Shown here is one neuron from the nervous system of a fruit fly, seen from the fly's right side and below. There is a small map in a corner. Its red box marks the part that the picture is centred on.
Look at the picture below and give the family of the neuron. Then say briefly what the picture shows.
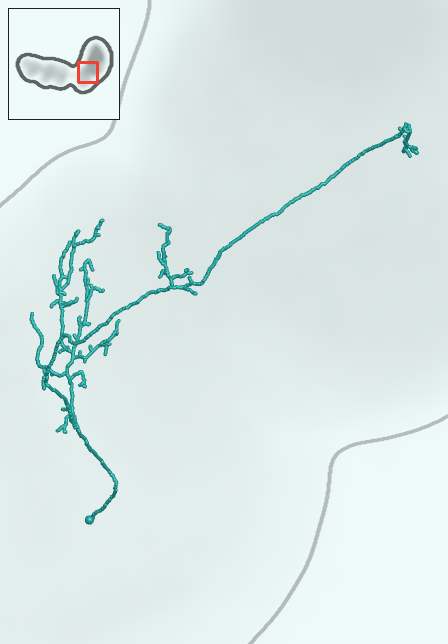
The family is MeTu. Its broad class is visual projection neuron. Its cell body lies at the lower left of the picture. As drawn here it is about as wide as it is tall.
